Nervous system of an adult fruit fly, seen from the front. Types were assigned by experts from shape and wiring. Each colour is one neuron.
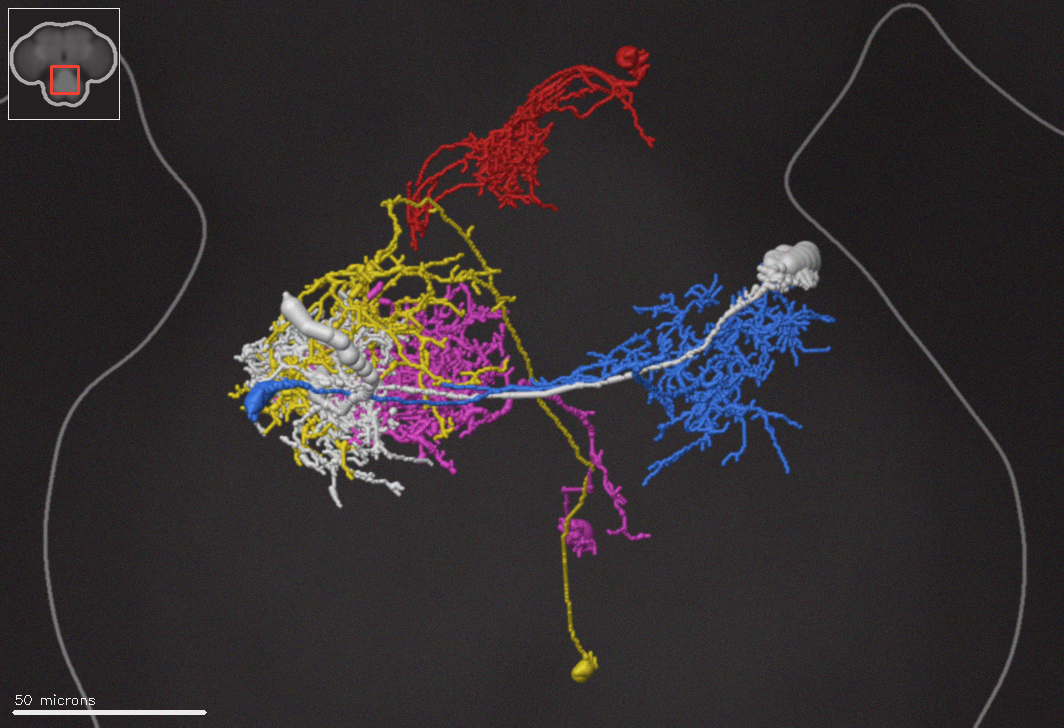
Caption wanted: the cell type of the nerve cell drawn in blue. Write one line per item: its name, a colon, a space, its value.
cell type: ADNM2 MN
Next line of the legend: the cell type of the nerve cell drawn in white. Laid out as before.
cell type: ADNM1 MN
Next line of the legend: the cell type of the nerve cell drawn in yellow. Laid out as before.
cell type: IN06B040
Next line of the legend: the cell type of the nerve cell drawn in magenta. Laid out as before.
cell type: IN06B014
